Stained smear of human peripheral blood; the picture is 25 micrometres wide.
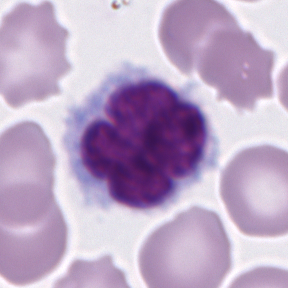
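Hairy cell, the cell in the middle of this stained smear of human peripheral blood. Checking the edge first, it is ragged and drawn out into fine wispy projections. Next, the size: the cell is about 13 micrometres across, and its nucleus is about 11 micrometres across and fills about 70% of the cell's area. Then the chromatin, which is dark purple and coarsely clumped. Last, the cytoplasm is pale blue-grey and shows no distinct coloured granules.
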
